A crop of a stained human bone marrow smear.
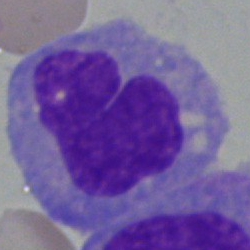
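Monocyte in the middle of the field. Notice how deeply the nucleus is notched from the top, so it looks heart-like or kidney-like. Its chromatin is finely stippled and evenly spread rather than clumped into coarse blocks. Abundant pale greyish-blue cytoplasm forms a wide rim around it, and on the right side you can spot a few small clear vacuoles.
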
